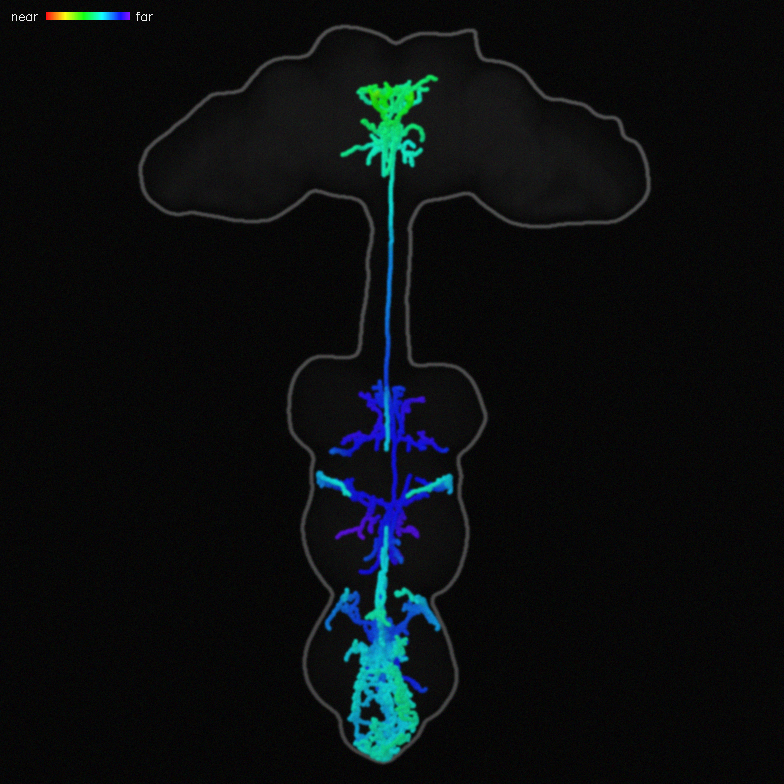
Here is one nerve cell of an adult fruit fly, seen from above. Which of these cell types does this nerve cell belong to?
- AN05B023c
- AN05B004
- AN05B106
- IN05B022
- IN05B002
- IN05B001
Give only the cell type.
AN05B004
